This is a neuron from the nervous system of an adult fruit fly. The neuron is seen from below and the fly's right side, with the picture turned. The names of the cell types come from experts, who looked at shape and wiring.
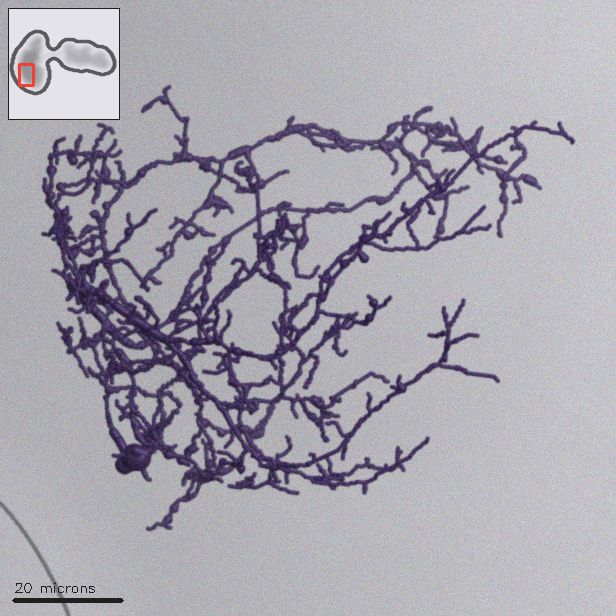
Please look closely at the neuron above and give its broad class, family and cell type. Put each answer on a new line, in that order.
central-brain intrinsic neuron
hemilineage SLPa&l1_anterior
AVLP214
